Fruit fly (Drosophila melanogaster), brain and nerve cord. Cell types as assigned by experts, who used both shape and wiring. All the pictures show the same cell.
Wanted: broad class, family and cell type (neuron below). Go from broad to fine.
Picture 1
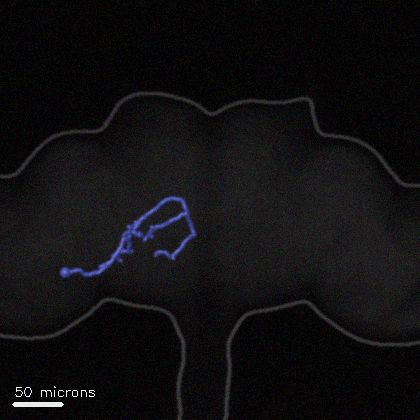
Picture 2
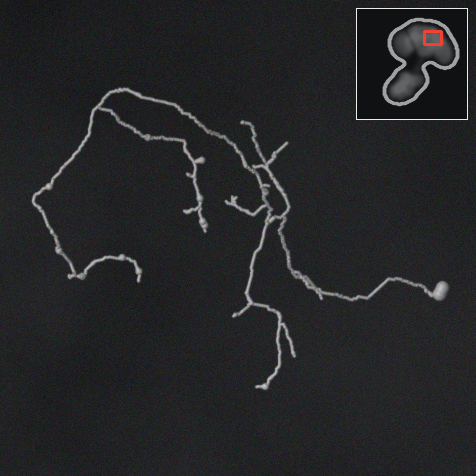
central-brain intrinsic neuron; hemilineage CLp2; CB2931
